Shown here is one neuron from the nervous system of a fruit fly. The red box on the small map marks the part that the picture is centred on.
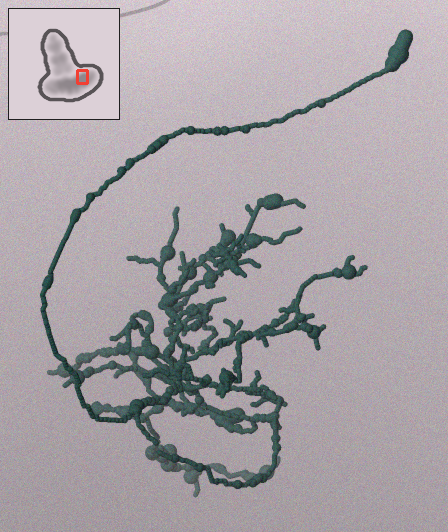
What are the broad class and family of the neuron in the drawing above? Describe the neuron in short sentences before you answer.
The cell body is at the upper right of the picture. The picture shows dozens of branch ends. It is a central-brain intrinsic neuron. Its family is hemilineage VLPp&l1_anterior.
